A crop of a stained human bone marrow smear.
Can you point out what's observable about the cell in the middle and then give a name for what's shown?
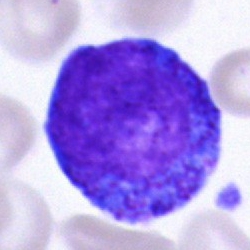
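Roughly round in shape, the cell has a slightly uneven, bumpy edge. Coarse dark purple granules are most distinct along its lower part. Dark staining covers the border between nucleus and cytoplasm, so that border cannot be clearly traced. No clear vacuoles are seen. This is a promyelocyte.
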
